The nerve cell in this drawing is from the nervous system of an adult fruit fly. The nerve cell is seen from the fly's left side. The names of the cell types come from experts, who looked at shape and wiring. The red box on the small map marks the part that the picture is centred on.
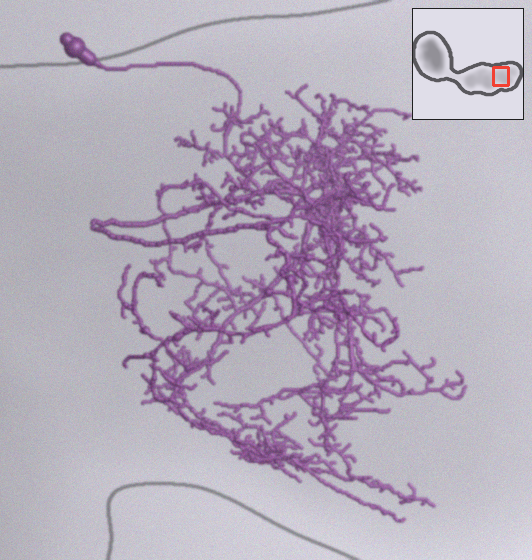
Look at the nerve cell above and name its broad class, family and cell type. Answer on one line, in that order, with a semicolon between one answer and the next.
nerve-cord intrinsic neuron; hemilineage 19B; IN19B015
